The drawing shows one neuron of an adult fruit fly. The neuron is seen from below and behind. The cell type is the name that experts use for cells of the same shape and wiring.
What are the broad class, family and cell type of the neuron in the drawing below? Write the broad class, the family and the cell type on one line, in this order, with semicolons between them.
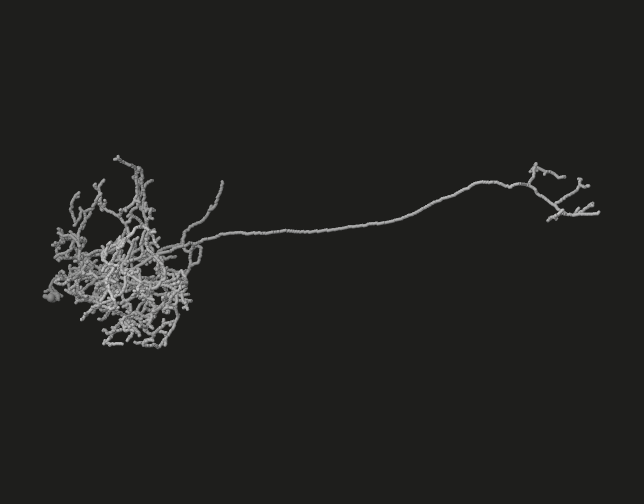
central-brain intrinsic neuron; hemilineage VLPl2_medial; AVLP155_a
